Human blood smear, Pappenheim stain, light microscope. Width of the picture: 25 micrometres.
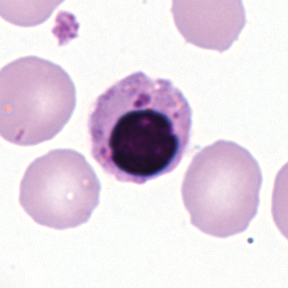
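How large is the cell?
About 9 micrometres across, roughly 1.25 times the width of a red cell lying whole in the picture.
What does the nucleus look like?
Round, about 6 micrometres across, filling about 40% of the cell's area and lying toward the bottom of the cell, with dense, very dark purple chromatin throughout.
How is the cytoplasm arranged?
Pale lilac, in a wide band above the nucleus and only a thin rim below, with a larger purple clump just above the nucleus.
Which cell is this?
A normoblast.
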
